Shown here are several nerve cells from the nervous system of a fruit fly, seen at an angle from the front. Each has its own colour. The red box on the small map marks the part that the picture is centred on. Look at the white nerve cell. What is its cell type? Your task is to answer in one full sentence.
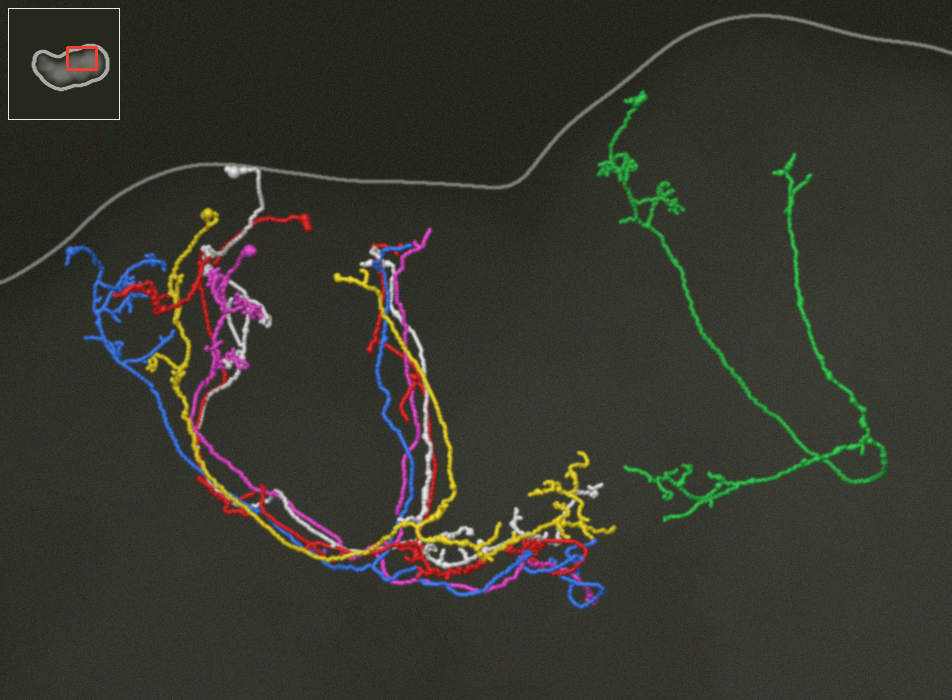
Of the cell type KCa'b'-m is this neuron.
